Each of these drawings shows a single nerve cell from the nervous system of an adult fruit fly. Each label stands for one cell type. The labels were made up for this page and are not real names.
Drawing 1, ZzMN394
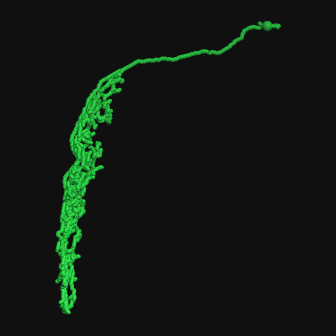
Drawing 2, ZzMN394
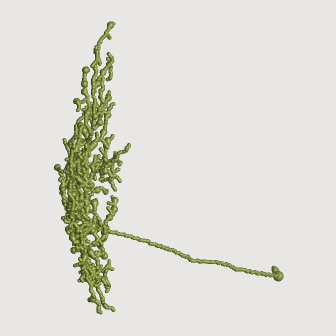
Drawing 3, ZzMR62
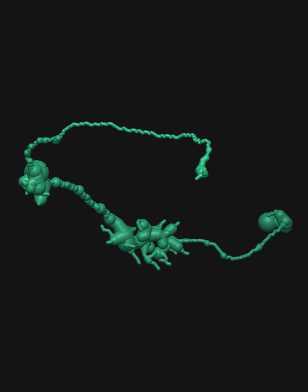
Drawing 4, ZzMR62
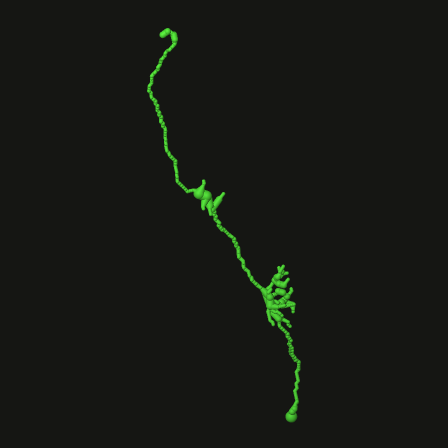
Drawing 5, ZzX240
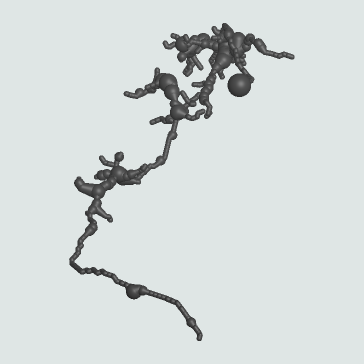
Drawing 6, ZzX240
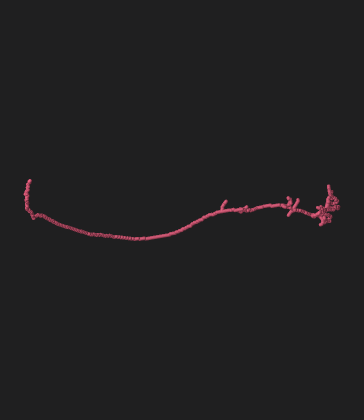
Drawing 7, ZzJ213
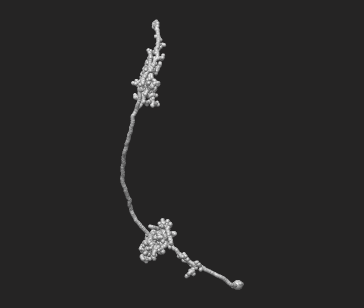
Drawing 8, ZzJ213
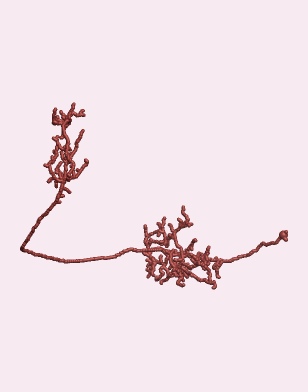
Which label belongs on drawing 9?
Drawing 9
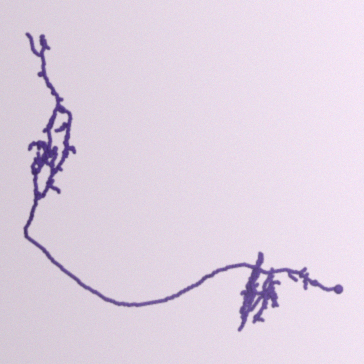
ZzJ213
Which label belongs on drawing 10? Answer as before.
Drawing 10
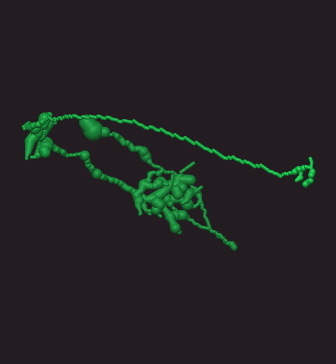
ZzMR62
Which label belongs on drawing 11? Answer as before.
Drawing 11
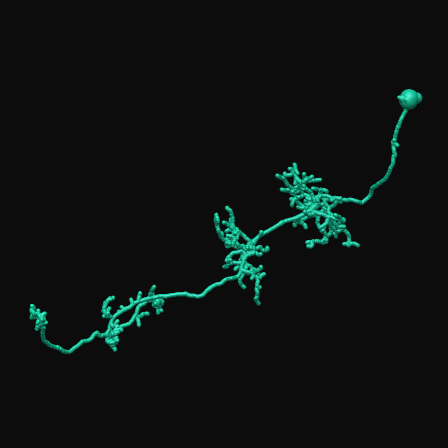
ZzX240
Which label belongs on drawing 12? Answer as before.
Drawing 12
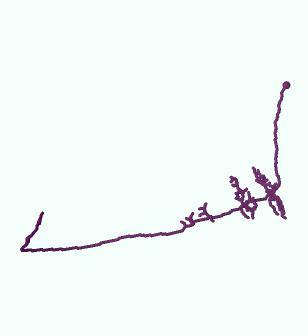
ZzX240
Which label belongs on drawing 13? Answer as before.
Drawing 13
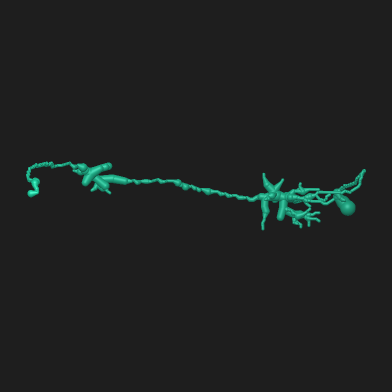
ZzMR62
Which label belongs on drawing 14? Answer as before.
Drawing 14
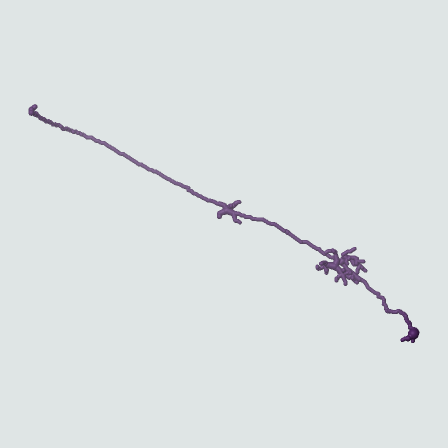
ZzMR62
